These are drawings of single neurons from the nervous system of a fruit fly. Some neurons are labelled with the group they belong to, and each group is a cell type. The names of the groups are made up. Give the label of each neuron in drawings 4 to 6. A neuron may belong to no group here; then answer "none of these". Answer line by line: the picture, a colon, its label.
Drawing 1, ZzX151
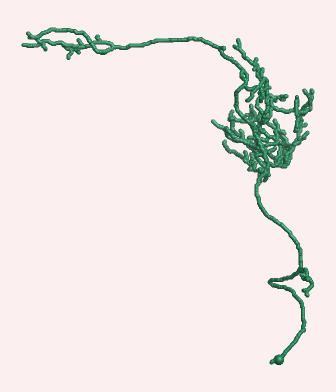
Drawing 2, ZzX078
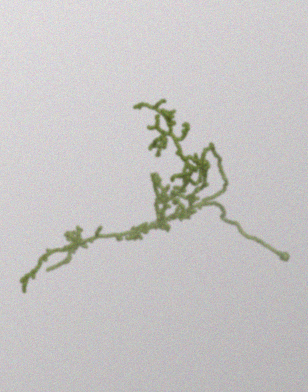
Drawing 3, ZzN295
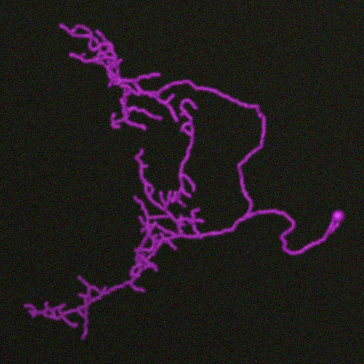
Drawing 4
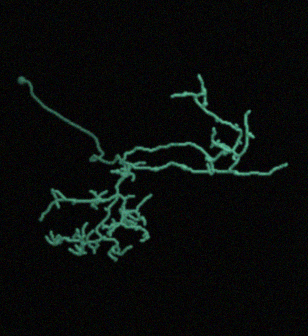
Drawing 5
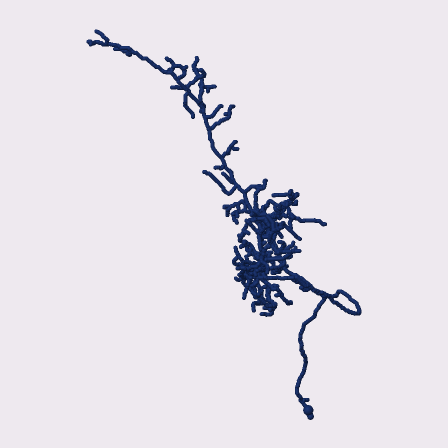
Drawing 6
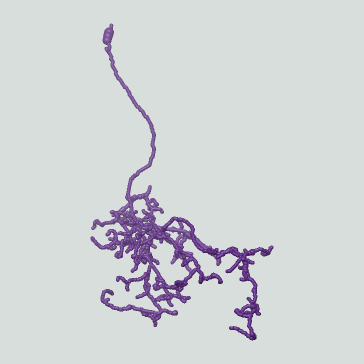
4: none of these
5: ZzX078
6: none of these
